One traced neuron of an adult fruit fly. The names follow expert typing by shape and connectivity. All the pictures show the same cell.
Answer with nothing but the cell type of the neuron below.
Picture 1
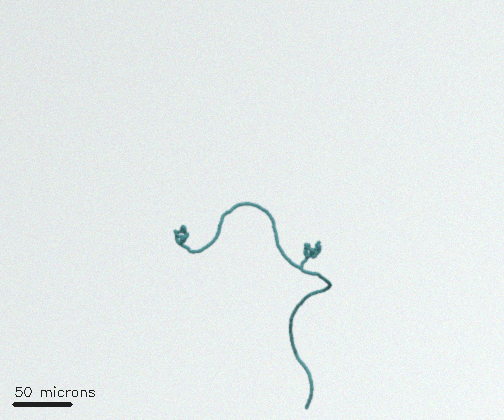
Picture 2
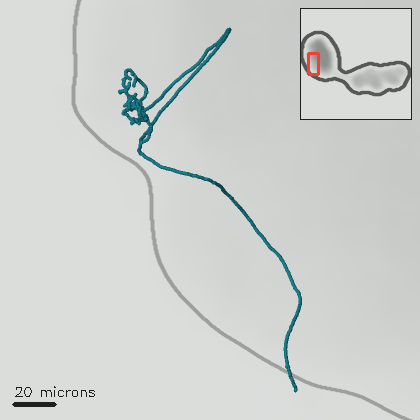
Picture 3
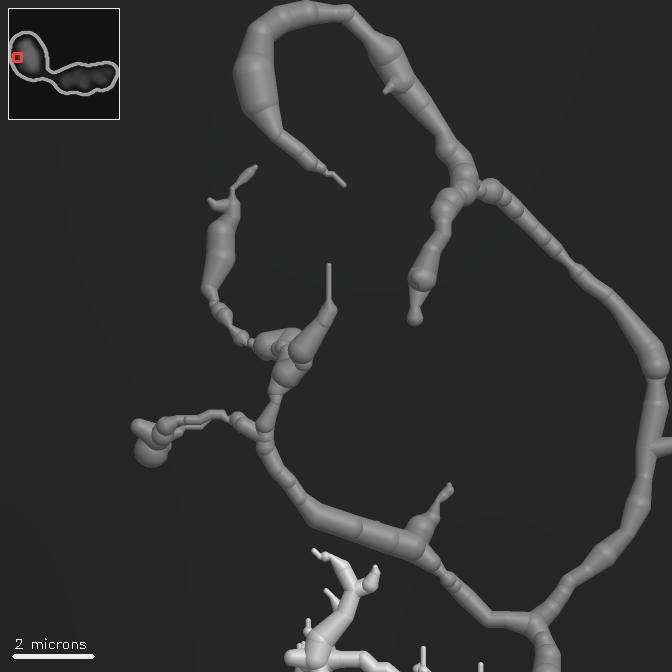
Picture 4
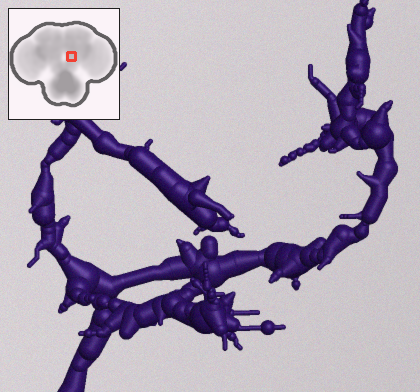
ORN_VC2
